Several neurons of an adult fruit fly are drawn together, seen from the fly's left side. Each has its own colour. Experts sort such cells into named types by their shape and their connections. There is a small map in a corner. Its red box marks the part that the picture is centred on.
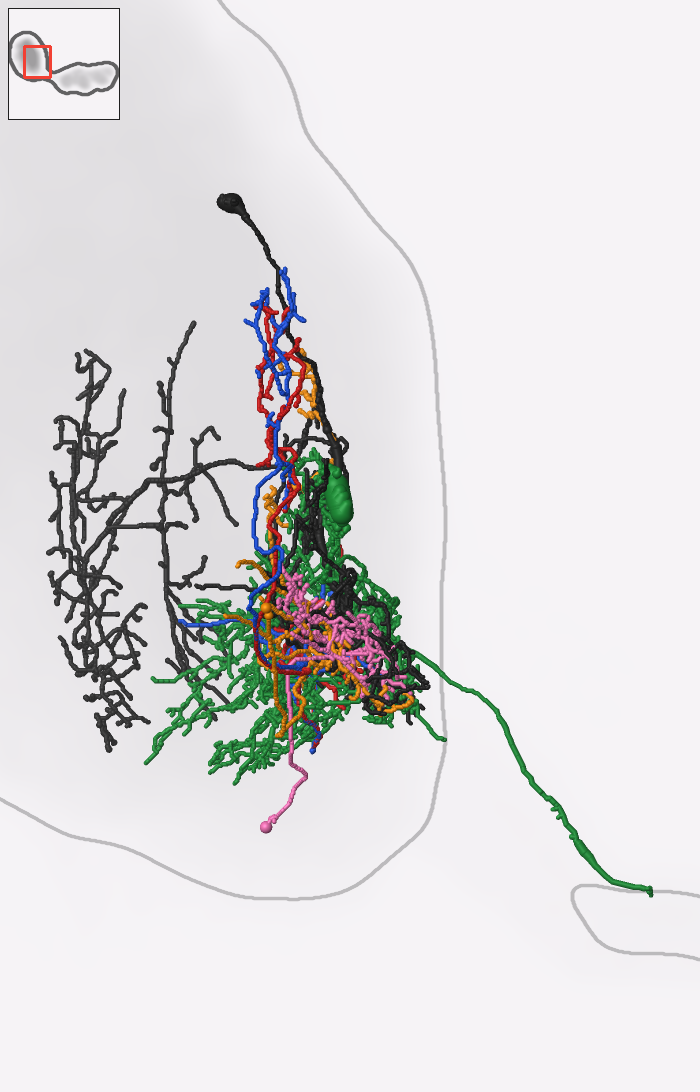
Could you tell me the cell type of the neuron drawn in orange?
GNG416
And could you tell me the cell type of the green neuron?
GNG641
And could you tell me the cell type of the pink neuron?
GNG431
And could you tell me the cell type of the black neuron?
MeVC12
